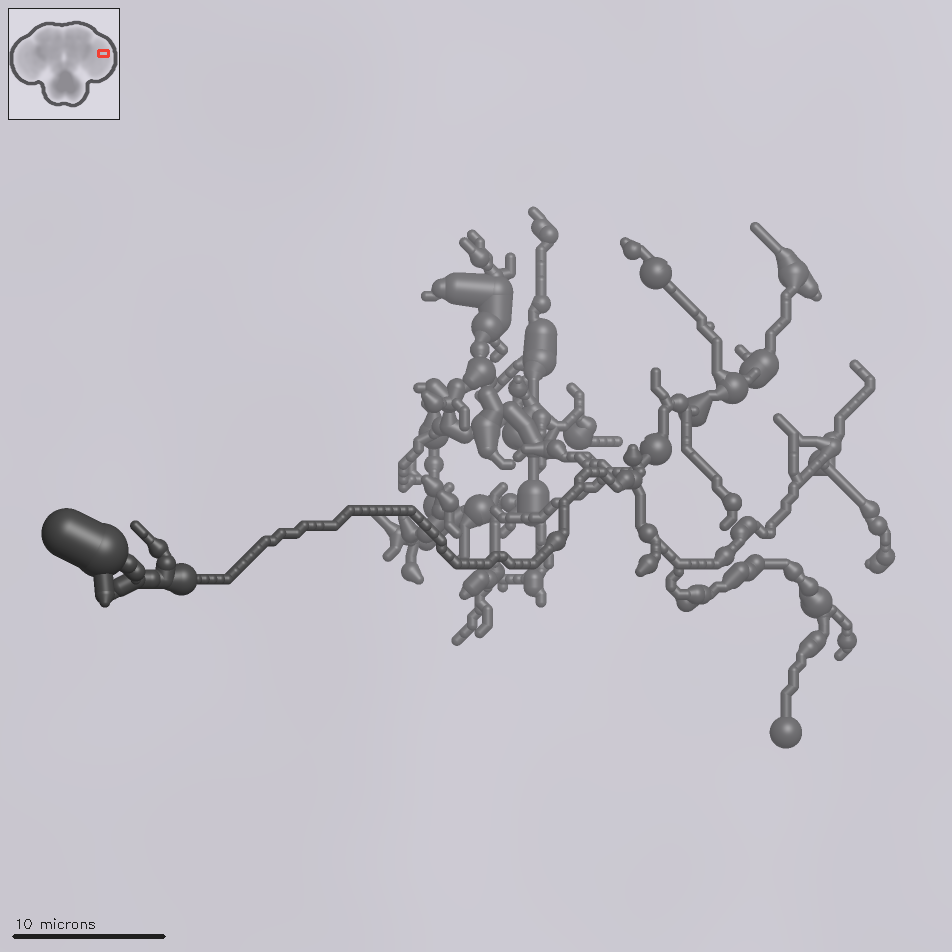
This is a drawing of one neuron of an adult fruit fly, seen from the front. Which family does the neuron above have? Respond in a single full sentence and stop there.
The neuron sits within family Dm.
